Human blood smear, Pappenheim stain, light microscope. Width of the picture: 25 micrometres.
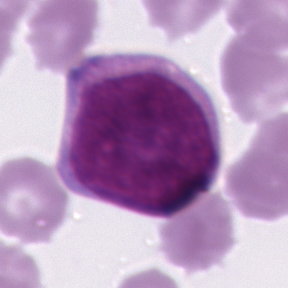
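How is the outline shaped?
Angular, I'd say: several fairly straight sides rather than a smooth curve, on a cell about 15 micrometres across.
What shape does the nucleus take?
It follows the cell's angular shape, has no indentation, and measures about 13 micrometres across.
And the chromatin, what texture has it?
Fine and even, with no coarse dark clumps.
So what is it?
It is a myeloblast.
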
